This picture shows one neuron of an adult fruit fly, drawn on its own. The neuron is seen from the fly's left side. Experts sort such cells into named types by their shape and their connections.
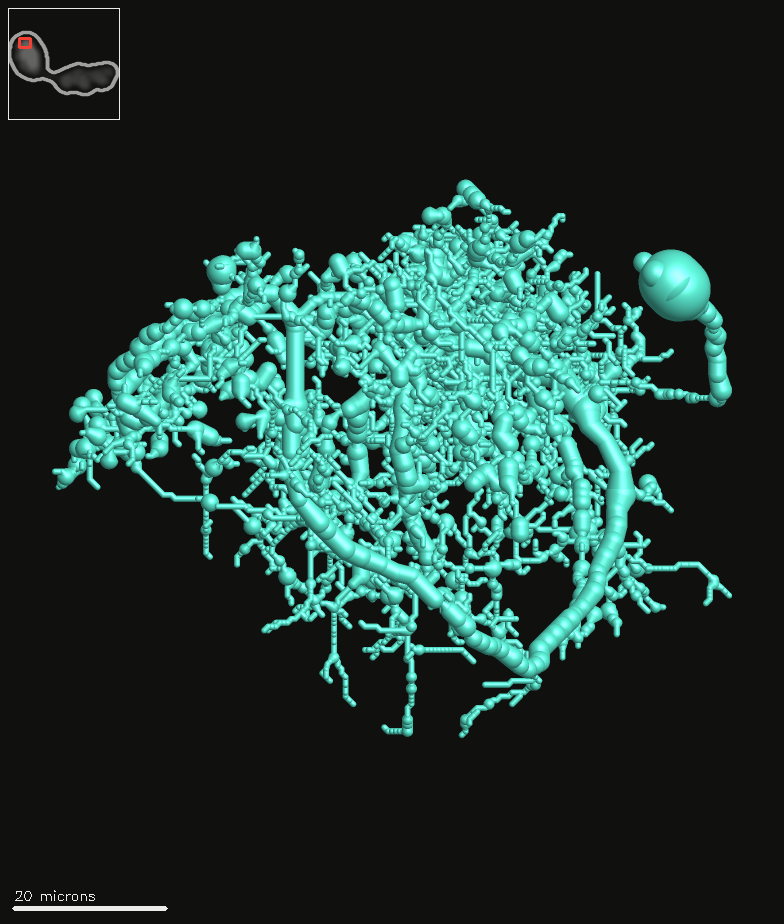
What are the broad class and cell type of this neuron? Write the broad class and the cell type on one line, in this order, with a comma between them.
central-brain intrinsic neuron, SLP388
